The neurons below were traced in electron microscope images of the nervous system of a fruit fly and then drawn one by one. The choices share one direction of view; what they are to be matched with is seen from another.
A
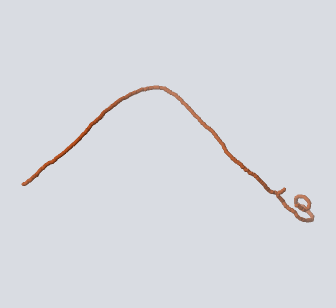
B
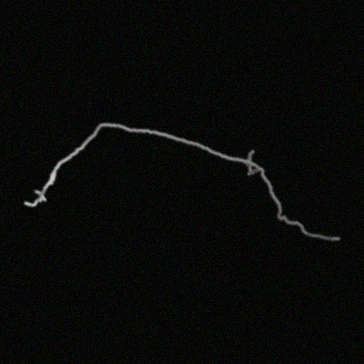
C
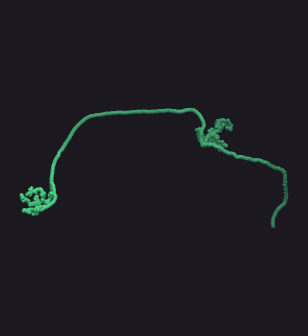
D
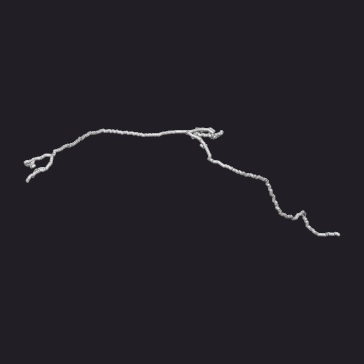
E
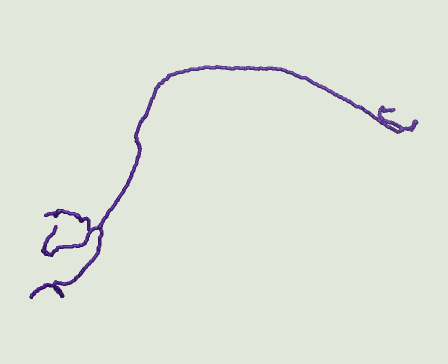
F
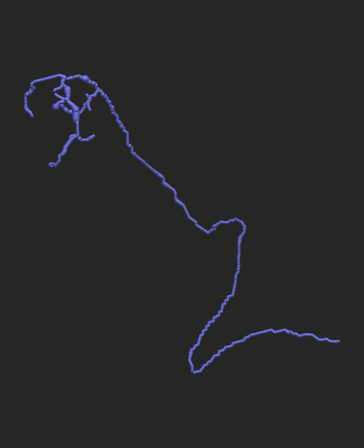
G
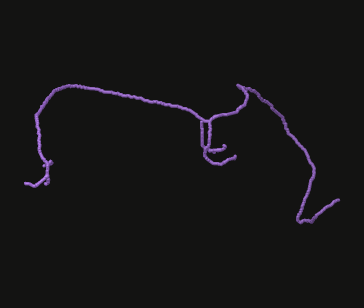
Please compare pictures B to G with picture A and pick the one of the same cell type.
E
